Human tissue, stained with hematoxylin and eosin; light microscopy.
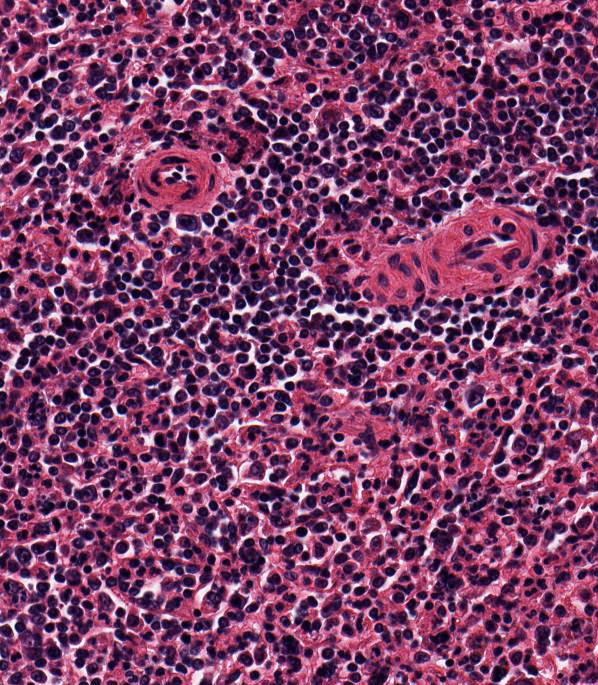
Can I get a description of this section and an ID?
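Look across the field: densely packed cells lie in diffuse sheets, with no glands, tubules or other organised units. Most are small lymphocytes, with round, dark, densely stained nuclei and scant cytoplasm. Among them sit larger cells with paler oval nuclei and more pink cytoplasm. Arteriole walls are built of pink smooth muscle cells, with elongated nuclei, wrapped around a narrow lumen. This is spleen.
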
